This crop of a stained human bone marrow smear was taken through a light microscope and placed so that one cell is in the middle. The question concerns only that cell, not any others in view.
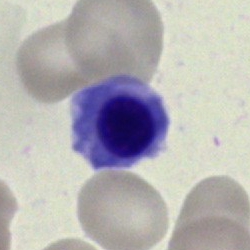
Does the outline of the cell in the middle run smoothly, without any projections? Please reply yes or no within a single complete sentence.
No, what this cell has is a rough outline, not a smooth one.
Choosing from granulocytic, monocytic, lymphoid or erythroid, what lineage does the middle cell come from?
erythroid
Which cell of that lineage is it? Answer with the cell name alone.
erythroblast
